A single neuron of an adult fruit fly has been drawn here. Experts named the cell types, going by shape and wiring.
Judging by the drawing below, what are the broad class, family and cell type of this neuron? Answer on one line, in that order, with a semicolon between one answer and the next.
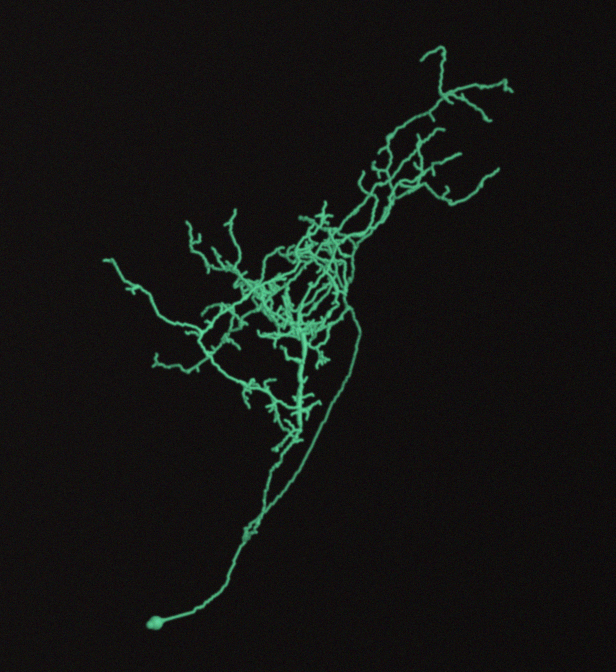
central-brain intrinsic neuron; hemilineage SLPav1_medial; CL100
